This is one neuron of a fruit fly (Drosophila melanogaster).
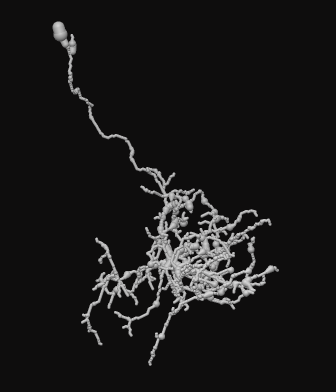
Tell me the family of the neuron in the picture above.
hemilineage VLPp&l1_posterior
